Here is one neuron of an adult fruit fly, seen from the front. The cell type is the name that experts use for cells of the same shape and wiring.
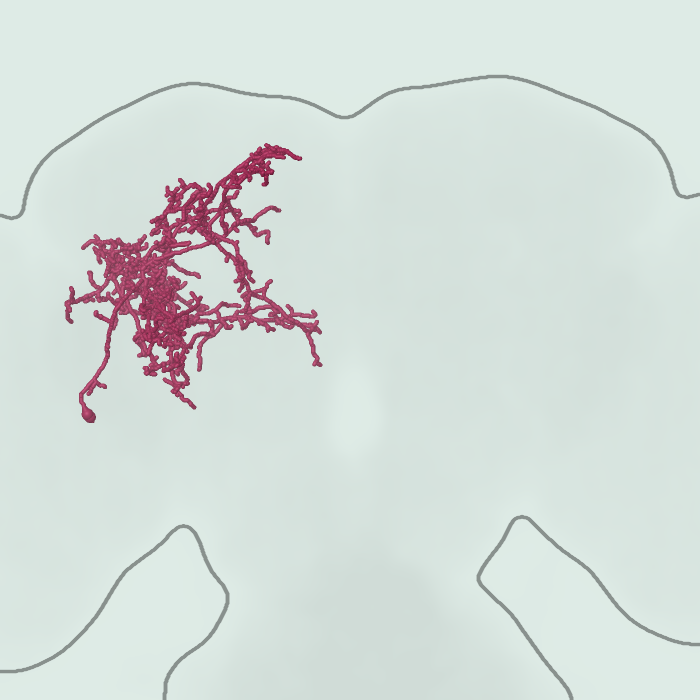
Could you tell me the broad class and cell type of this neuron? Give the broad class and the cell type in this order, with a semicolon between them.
central-brain intrinsic neuron; AVLP316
